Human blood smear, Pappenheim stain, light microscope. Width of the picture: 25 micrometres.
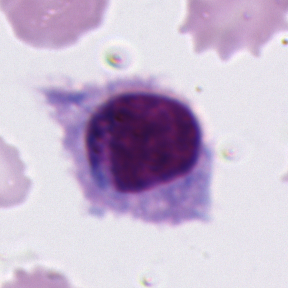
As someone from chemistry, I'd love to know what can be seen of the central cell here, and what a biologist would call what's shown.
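Start with the cytoplasm and notice its pale greyish-blue colour, with no coarse granules in it. Now move to the nucleus: its chromatin stains a dense dark purple, and you won't find a nucleolus there. The cell you are looking at is a hairy cell.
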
